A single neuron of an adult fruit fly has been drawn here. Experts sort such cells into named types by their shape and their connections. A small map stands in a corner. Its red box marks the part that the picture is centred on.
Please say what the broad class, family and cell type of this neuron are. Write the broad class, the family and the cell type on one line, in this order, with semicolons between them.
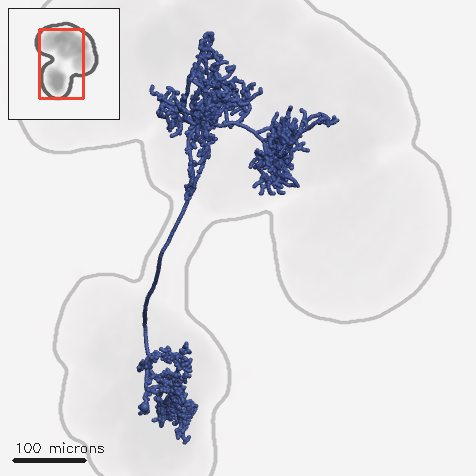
ascending neuron; hemilineage 06B; AN06B009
